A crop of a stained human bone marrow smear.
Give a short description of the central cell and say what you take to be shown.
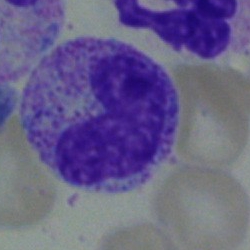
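On its left side the nucleus is indented, giving it a kidney shape. Most of the cytoplasm lies on that left side, within the nuclear indentation. The cytoplasm is pale lilac-pink, with many fine purple granules scattered through it. Identification: band neutrophil.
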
